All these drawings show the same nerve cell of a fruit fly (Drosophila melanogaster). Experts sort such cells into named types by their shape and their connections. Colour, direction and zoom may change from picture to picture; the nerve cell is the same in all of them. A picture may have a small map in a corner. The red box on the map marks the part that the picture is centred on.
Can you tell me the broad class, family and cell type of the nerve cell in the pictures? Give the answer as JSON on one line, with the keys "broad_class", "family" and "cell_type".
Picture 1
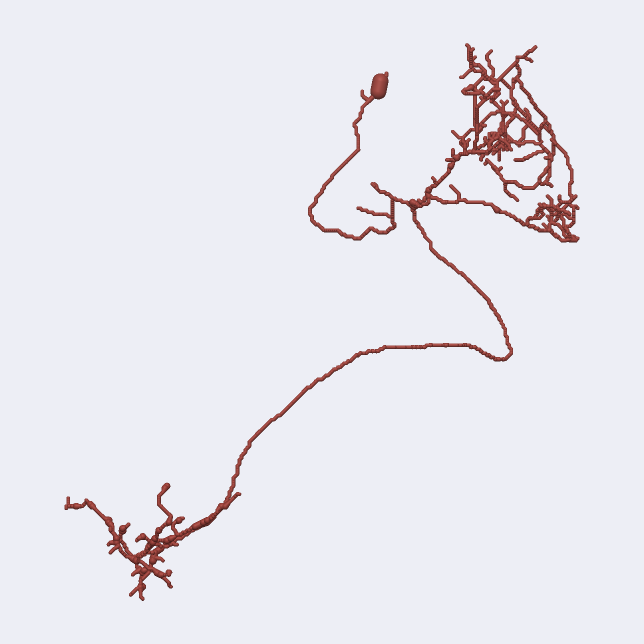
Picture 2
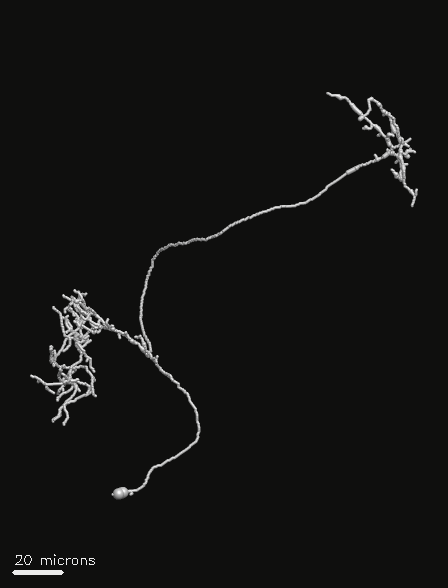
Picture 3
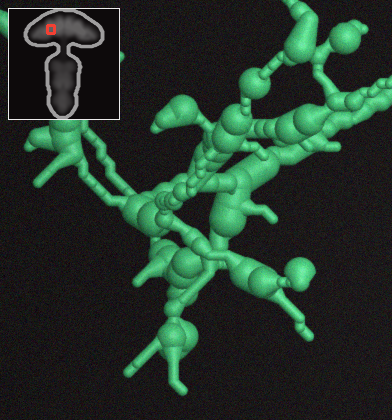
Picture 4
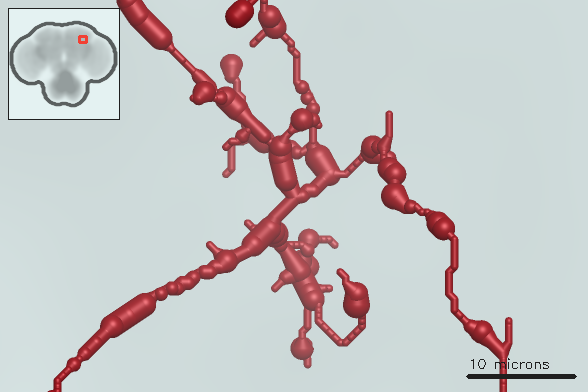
{"broad_class": "central-brain intrinsic neuron", "family": "hemilineage ALv1", "cell_type": "M_vPNml72"}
